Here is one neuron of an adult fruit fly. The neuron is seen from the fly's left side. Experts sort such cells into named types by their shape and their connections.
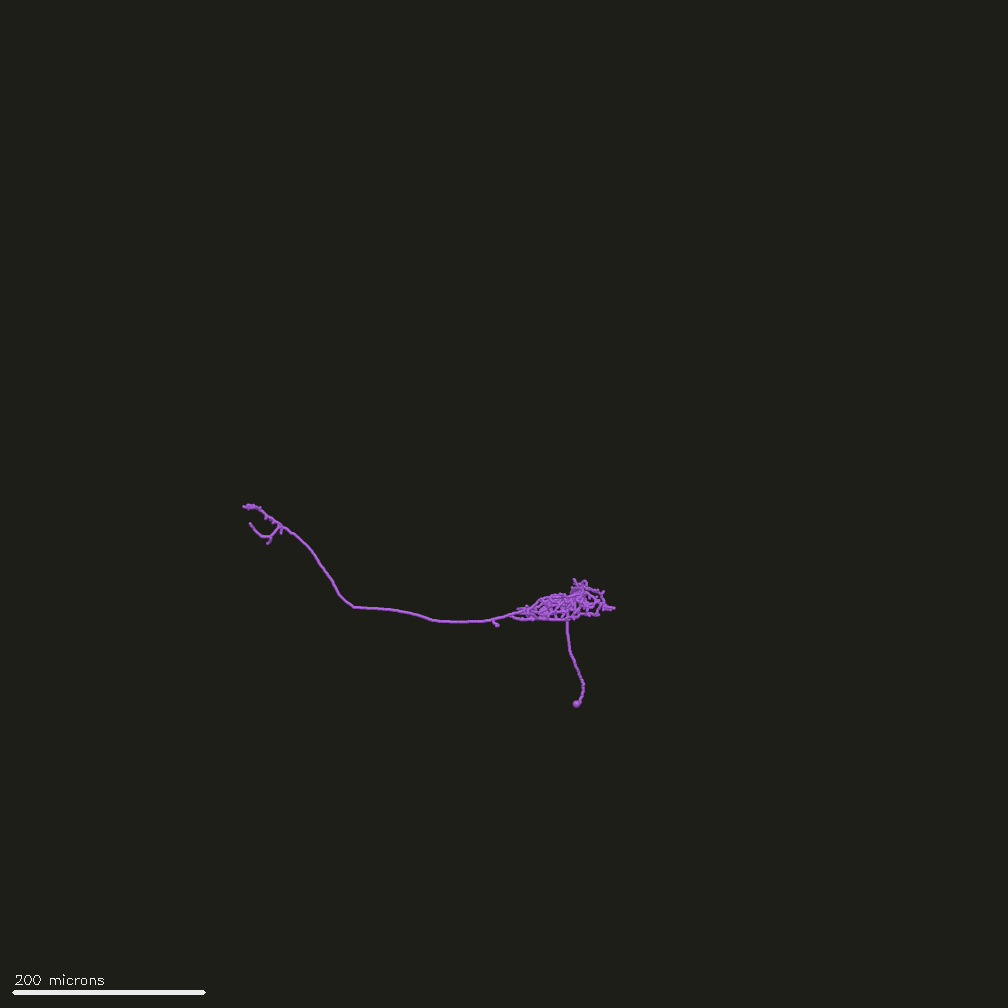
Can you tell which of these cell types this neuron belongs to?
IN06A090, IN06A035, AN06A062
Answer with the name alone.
AN06A062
